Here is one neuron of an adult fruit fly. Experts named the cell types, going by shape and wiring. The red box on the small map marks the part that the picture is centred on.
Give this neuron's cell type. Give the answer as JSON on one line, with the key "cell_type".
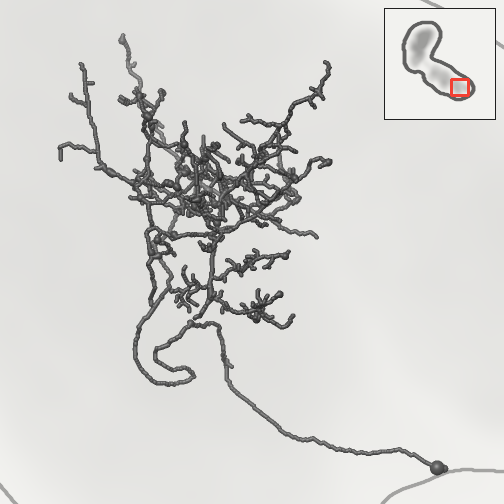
{"cell_type": "IN01B052"}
